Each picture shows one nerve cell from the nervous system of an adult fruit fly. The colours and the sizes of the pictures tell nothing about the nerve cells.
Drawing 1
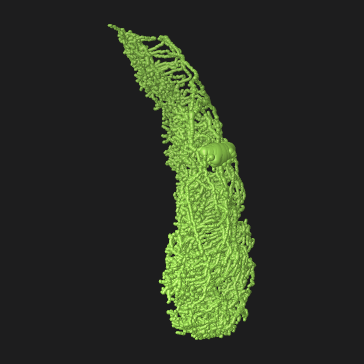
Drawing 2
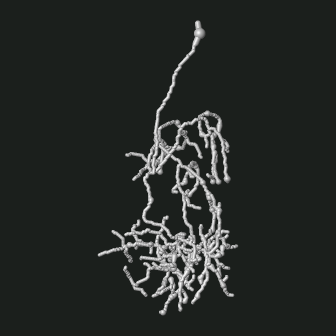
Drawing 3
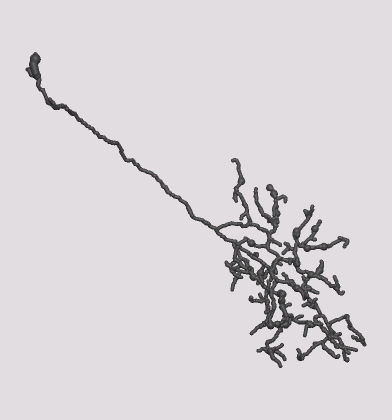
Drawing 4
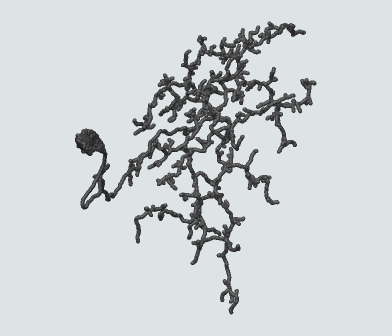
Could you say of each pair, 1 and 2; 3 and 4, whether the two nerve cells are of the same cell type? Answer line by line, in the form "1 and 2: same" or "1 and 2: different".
1 and 2: different
3 and 4: same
